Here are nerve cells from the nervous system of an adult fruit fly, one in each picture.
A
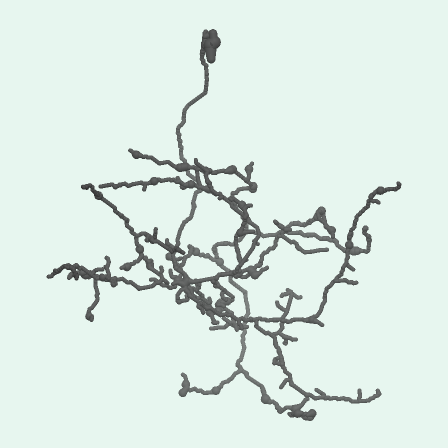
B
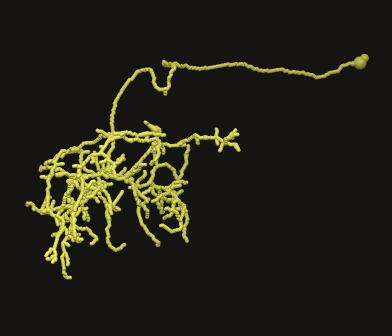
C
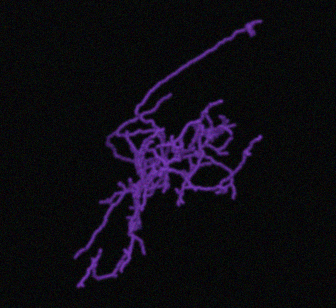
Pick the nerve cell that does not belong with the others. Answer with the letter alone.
B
